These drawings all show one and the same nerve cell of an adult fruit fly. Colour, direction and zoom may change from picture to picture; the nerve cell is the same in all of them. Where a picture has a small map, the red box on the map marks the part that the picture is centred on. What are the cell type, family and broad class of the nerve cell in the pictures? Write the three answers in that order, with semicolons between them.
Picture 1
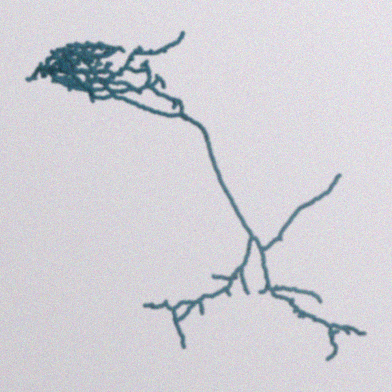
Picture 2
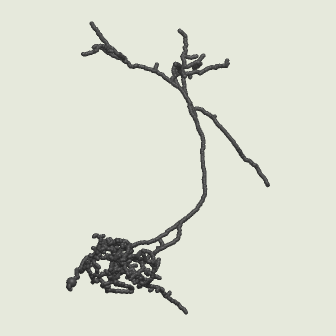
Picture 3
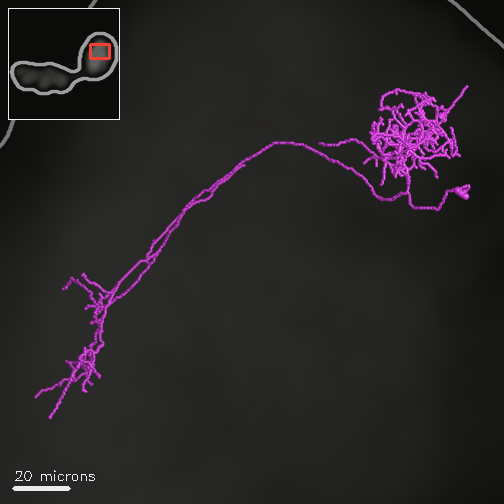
AOTU007_b; hemilineage AOTUv3_dorsal; central-brain intrinsic neuron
